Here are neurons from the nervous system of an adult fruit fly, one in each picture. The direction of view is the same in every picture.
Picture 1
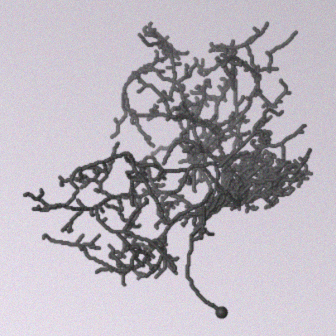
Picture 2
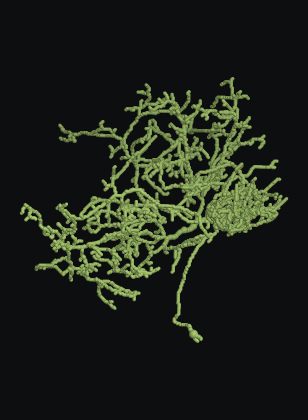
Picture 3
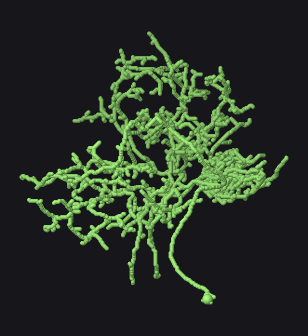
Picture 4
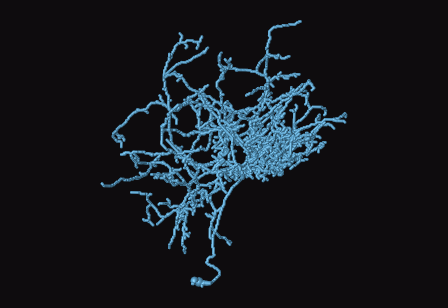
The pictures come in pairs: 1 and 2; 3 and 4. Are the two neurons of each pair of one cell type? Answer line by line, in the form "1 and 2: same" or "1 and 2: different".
1 and 2: same
3 and 4: different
